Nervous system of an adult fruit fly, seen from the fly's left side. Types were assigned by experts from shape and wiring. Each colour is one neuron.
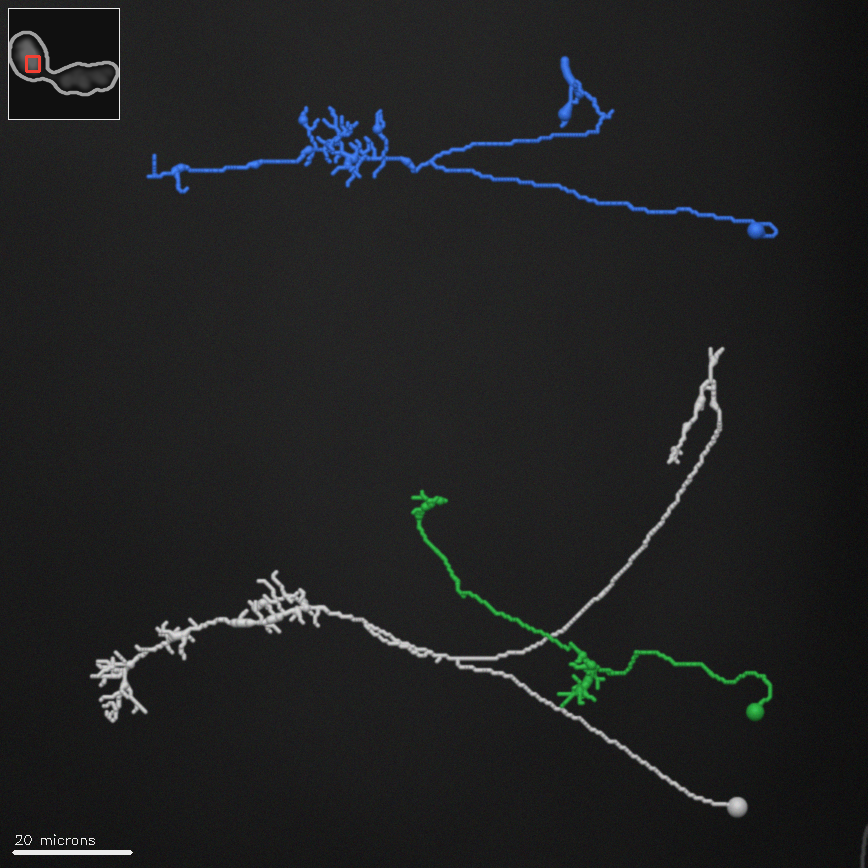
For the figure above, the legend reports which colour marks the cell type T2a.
blue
